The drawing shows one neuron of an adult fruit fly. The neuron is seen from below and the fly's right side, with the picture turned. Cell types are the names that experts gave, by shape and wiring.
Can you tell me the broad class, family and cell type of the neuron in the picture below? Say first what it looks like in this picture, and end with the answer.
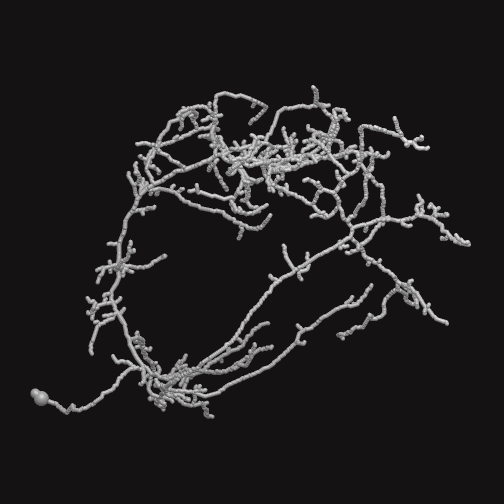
Its cell body lies at the lower left of the picture. In this view it is wider than it is tall. Its broad class is central-brain intrinsic neuron. The family is hemilineage SLPa&l1_anterior. The cell type is PLP052.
